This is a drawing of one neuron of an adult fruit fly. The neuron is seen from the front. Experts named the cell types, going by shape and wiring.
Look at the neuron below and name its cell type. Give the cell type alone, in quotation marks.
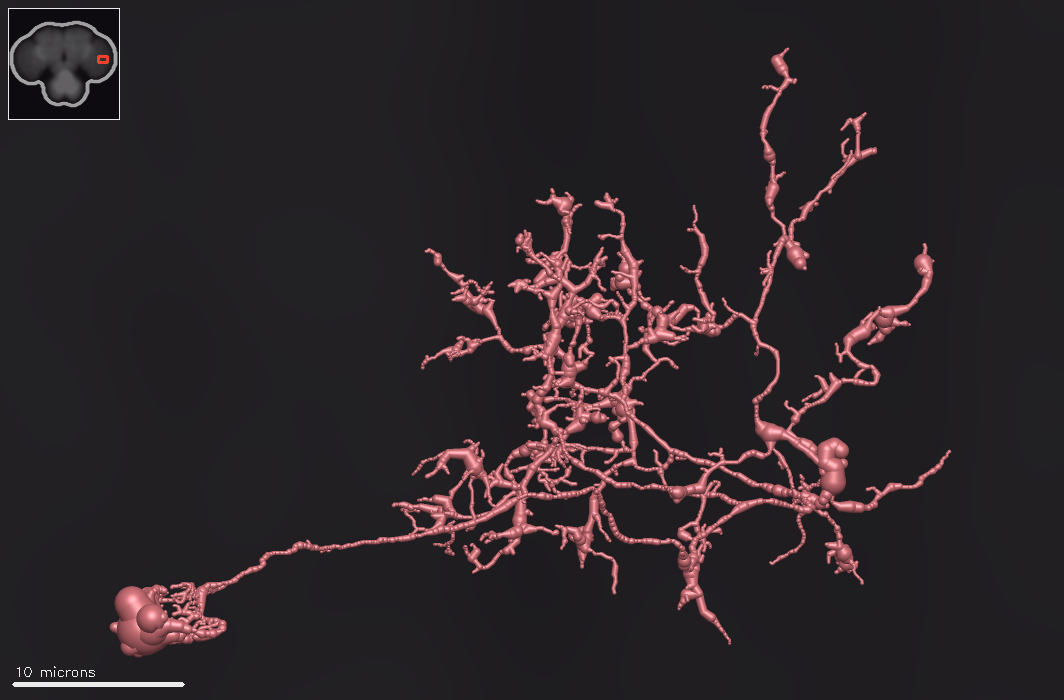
"Dm10"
